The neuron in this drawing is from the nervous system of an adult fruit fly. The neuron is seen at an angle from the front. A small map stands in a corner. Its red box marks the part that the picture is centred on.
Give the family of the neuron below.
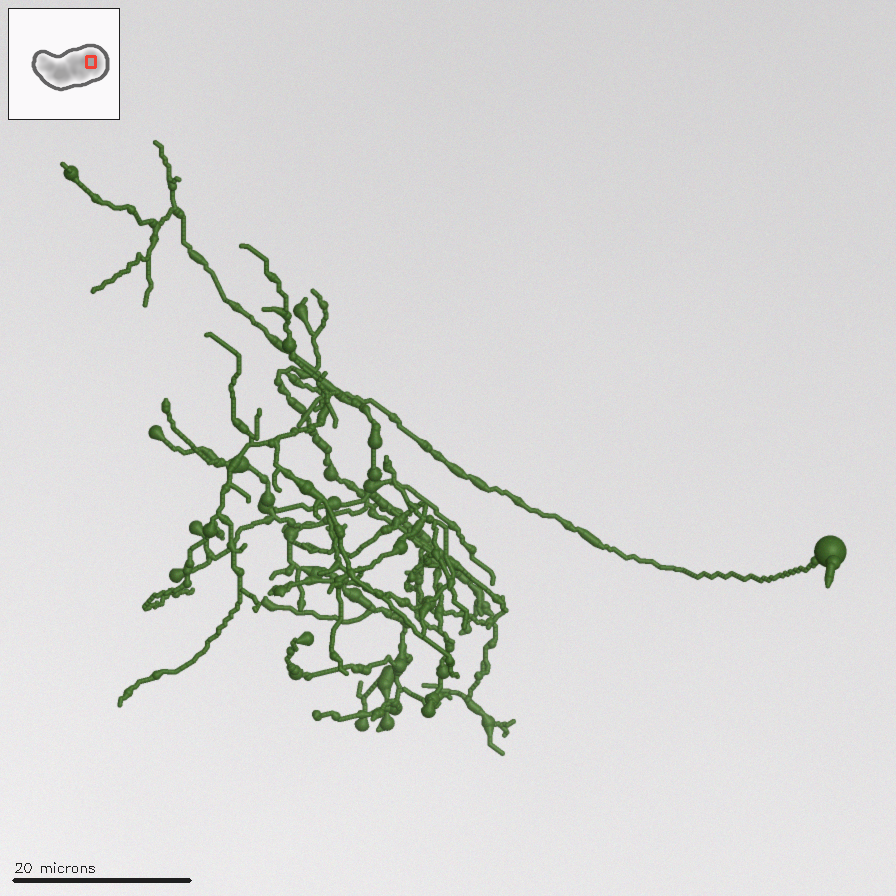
hemilineage EBa1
